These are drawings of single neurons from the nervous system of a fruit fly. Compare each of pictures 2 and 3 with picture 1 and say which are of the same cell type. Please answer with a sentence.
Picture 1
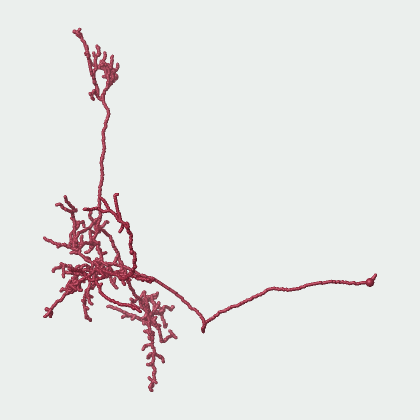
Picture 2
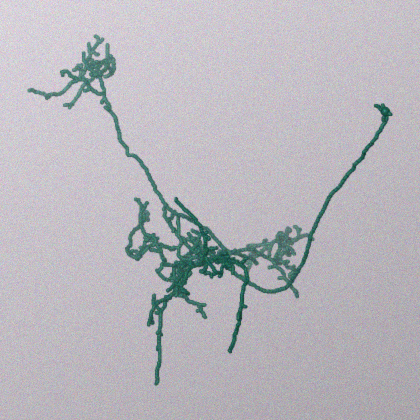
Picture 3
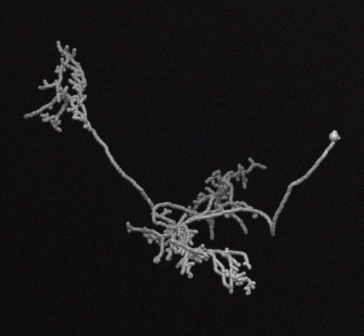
Picture 2 and picture 3 are of the same cell type.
